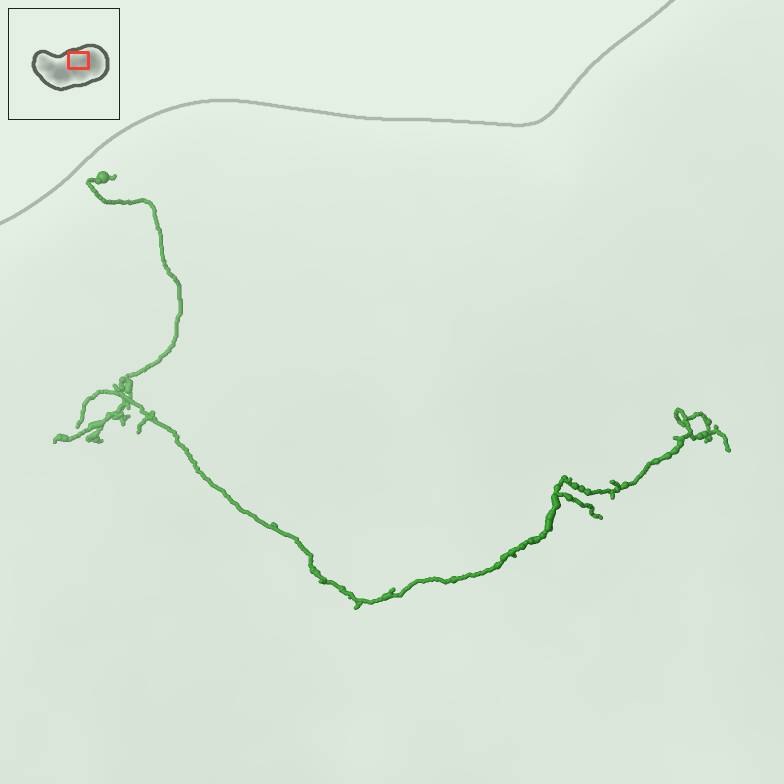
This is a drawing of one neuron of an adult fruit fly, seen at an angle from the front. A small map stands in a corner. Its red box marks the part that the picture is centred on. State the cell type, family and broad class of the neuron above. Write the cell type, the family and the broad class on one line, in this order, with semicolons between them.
KCg-d; class Kenyon Cell; central-brain intrinsic neuron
